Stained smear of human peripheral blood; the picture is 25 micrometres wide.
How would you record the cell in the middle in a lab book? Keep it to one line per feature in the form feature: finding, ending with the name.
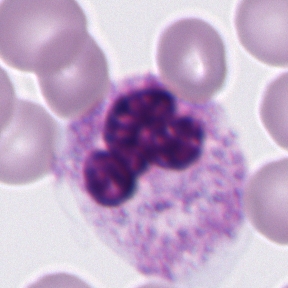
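Nucleus position: upper part of cell, more cytoplasm below
Chromatin: dark purple, coarsely clumped
Cytoplasm: abundant, pale
Granules: many, small, violet, scattered throughout
Name: segmented neutrophil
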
